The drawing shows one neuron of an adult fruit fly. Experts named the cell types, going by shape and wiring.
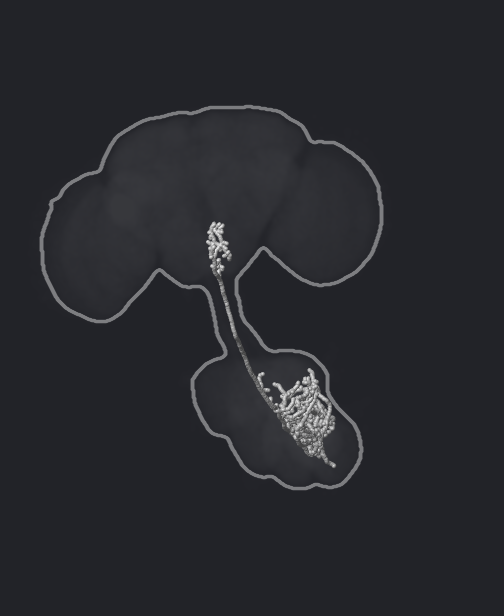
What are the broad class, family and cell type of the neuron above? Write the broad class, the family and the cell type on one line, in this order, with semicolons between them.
ascending neuron; hemilineage 17A; AN17A003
